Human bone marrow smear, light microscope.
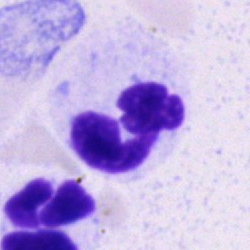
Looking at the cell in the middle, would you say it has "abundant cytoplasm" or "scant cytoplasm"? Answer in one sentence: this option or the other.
Its cytoplasm is plentiful around the nucleus.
